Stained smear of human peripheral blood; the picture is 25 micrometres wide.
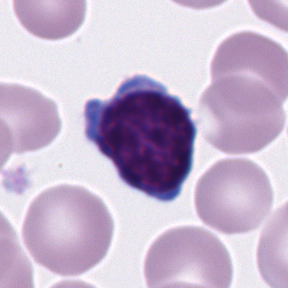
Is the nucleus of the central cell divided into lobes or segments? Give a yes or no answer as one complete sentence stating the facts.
No, this cell's nucleus is one compact mass of round, oval or kidney shape.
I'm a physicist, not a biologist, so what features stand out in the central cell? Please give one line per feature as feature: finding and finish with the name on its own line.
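Nucleus: one unlobed mass, I see, filling most of the cell
Chromatin: dark purple, coarsely clumped
Nucleoli: none I can make out
Granules: none in the cytoplasm either
Name: so, a typical lymphocyte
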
